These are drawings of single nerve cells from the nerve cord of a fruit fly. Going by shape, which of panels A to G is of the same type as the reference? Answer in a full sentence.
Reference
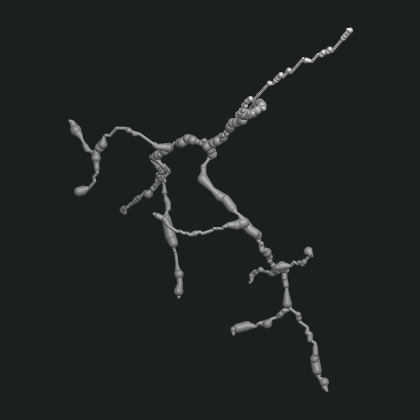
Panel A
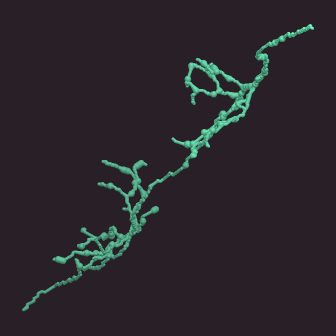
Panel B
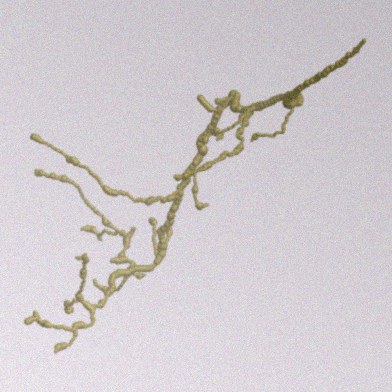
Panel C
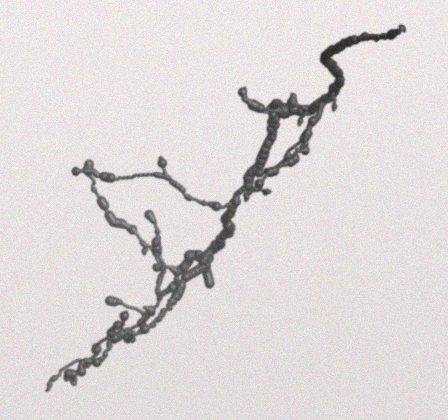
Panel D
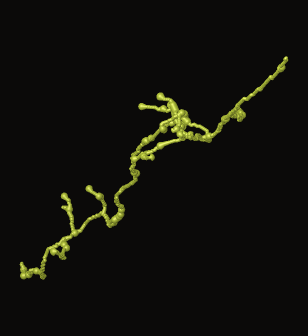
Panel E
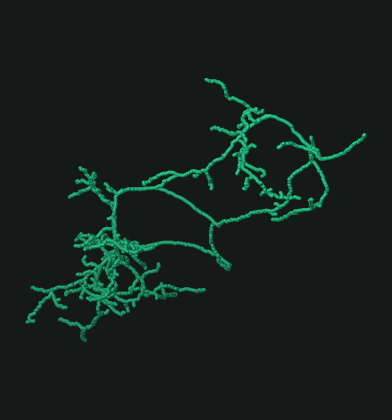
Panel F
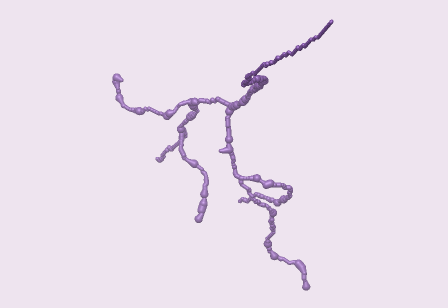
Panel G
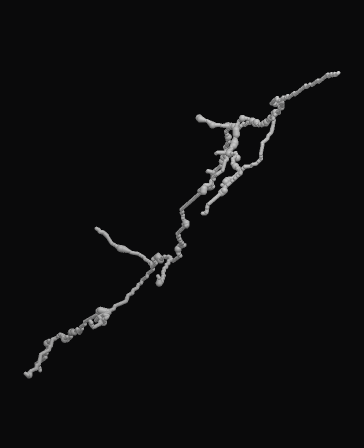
Panel F shows a nerve cell of the same cell type.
